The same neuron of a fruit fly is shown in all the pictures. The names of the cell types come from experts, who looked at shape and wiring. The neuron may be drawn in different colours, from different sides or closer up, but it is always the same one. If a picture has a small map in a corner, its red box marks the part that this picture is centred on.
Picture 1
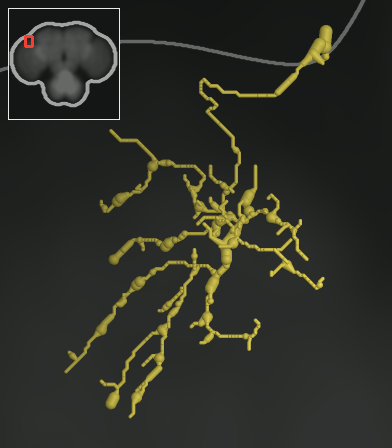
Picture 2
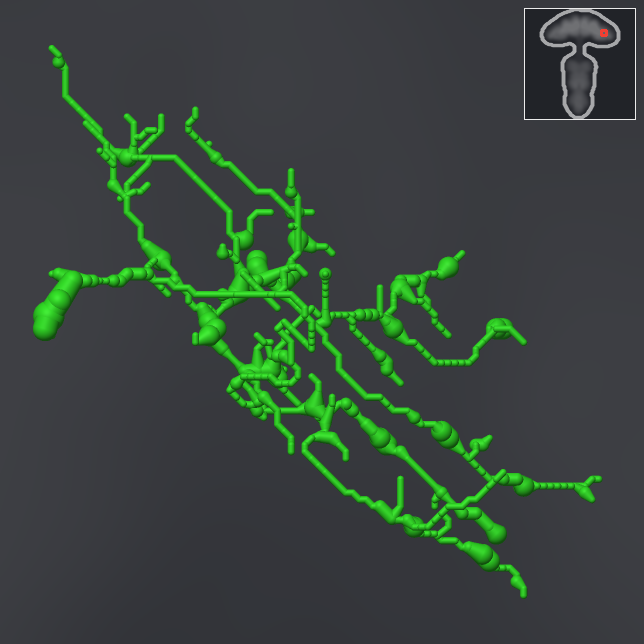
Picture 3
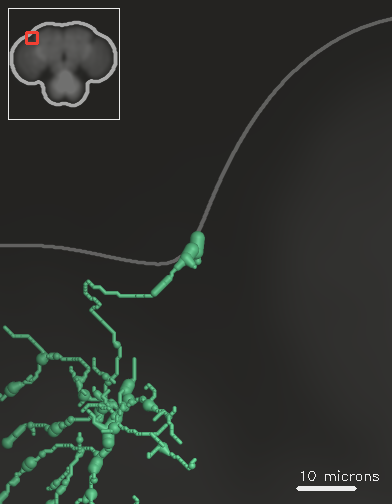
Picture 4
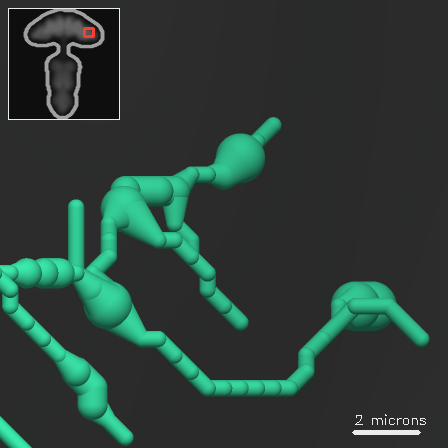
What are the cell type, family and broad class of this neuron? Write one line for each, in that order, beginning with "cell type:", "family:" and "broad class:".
cell type: Dm-DRA1
family: Dm
broad class: optic-lobe intrinsic neuron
